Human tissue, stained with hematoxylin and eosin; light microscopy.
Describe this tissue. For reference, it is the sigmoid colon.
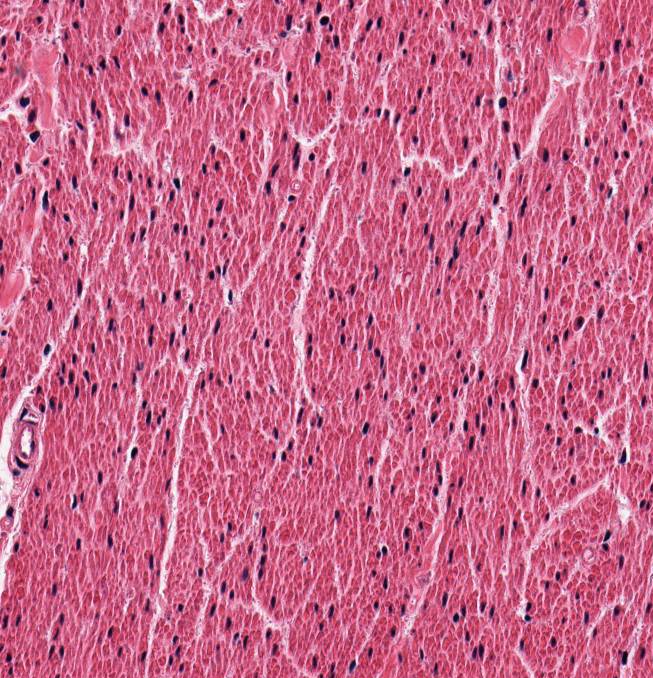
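Take a look across the whole field: it is filled with densely packed pink muscle fibres. Notice the thin, pale strands of connective tissue running roughly from top to bottom; they divide the muscle into bundles. As for the nuclei, they are small, dark purple and oval to elongated. They lie singly, scattered fairly evenly throughout, without clusters.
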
